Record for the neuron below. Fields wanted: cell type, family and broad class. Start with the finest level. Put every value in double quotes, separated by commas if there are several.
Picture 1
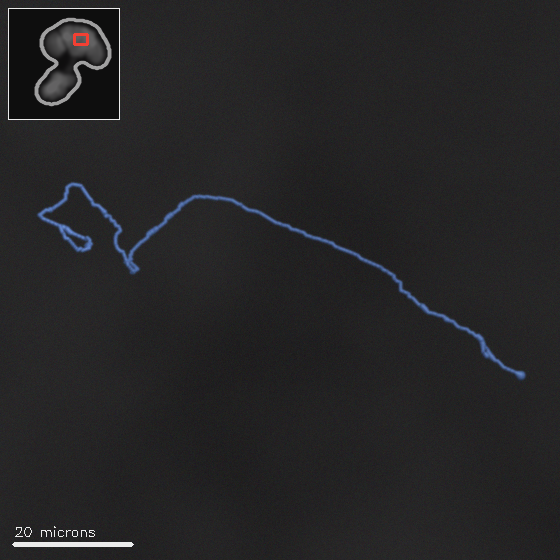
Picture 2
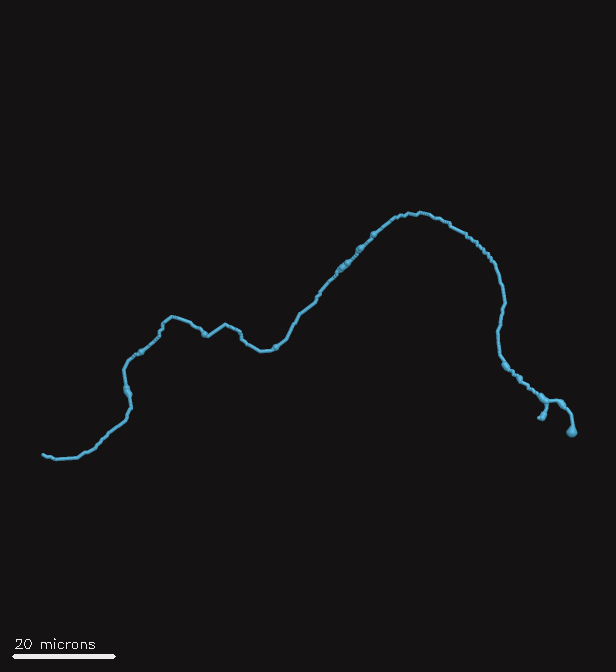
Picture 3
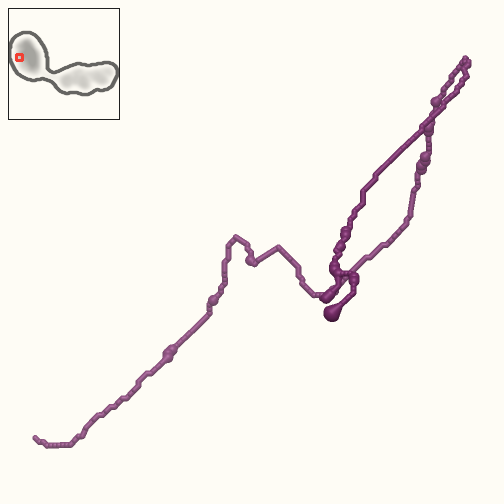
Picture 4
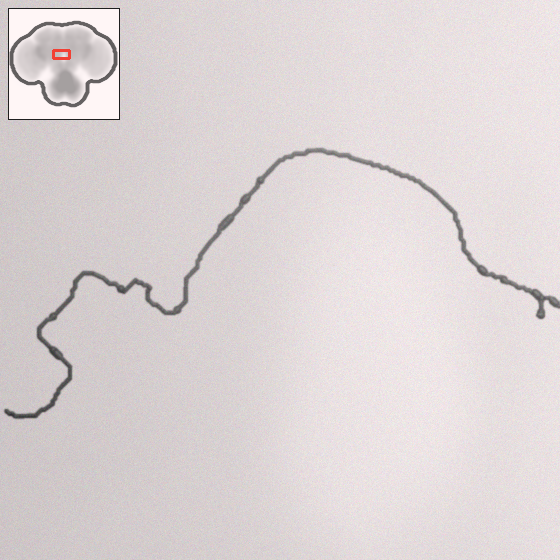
"ORN_VM6l", "class olfactory", "sensory neuron entering the brain"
